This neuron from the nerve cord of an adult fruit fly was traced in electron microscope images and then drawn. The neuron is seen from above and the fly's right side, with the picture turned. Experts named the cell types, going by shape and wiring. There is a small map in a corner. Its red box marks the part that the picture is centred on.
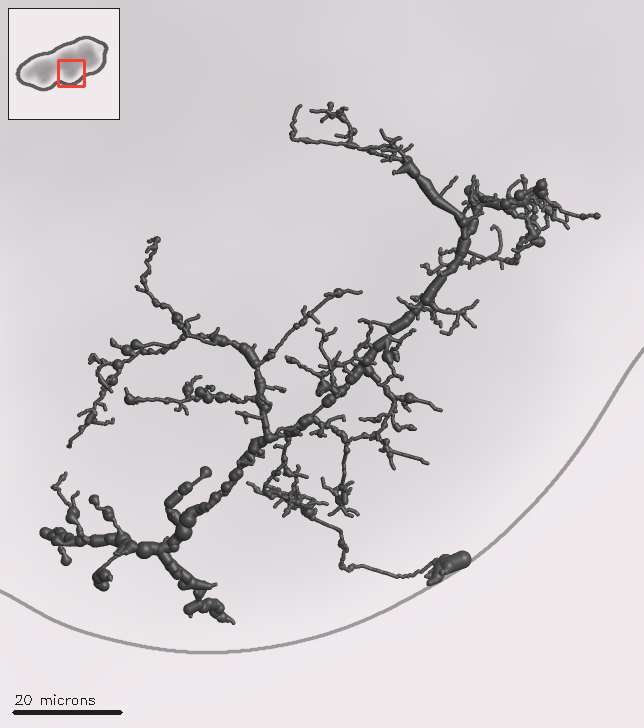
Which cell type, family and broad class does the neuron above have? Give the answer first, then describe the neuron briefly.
Its cell type is IN13A034. The family is hemilineage 13A. Its broad class is nerve-cord intrinsic neuron. From left to right in the picture it spans about 100 microns. More than a hundred branch ends can be seen.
